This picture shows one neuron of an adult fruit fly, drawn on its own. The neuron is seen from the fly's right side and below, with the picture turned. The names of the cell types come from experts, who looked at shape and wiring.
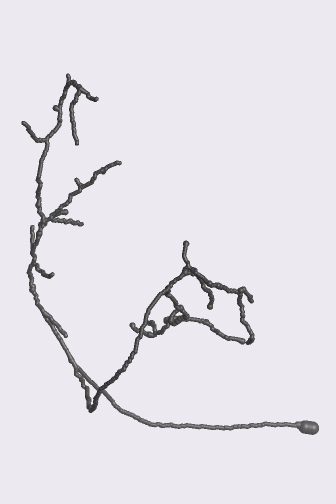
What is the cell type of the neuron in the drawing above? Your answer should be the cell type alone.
IN09A096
